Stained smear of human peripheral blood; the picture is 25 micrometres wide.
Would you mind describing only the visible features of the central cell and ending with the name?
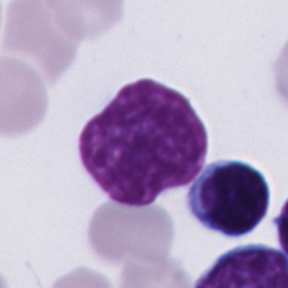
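The cell outline is roughly round, with a small notch at its lower edge. The nucleus, which stains reddish-purple, occupies nearly the whole cell, and its chromatin is finely stippled rather than clumped. The cell is a myeloblast.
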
